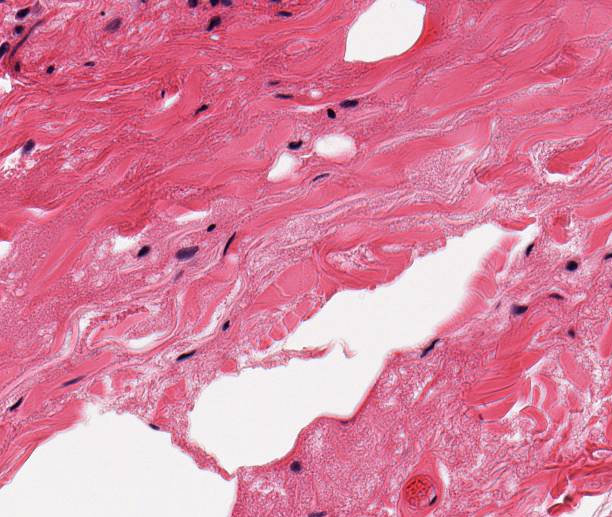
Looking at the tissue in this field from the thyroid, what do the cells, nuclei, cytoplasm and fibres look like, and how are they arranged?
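Densely packed bright pink collagen bundles throughout; no epithelium present. Cells sparse; nuclei small, dark, mostly spindle-shaped or oval, lying along the bundles. Spindle-shaped nuclei show no distinct cytoplasm around them against the pink collagen. No rounded fat cells; white spaces irregular and angular.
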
